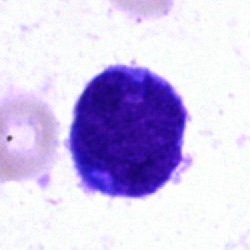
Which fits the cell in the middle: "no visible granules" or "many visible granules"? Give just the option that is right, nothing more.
No visible granules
